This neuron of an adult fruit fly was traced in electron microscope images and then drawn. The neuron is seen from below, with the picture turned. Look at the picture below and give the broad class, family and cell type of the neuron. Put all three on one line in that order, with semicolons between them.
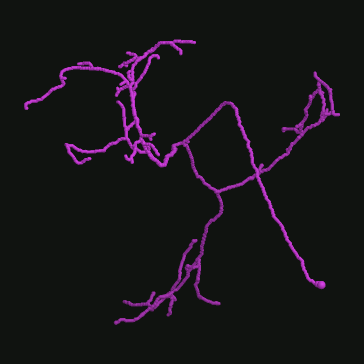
central-brain intrinsic neuron; hemilineage PSa1; CL121_a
